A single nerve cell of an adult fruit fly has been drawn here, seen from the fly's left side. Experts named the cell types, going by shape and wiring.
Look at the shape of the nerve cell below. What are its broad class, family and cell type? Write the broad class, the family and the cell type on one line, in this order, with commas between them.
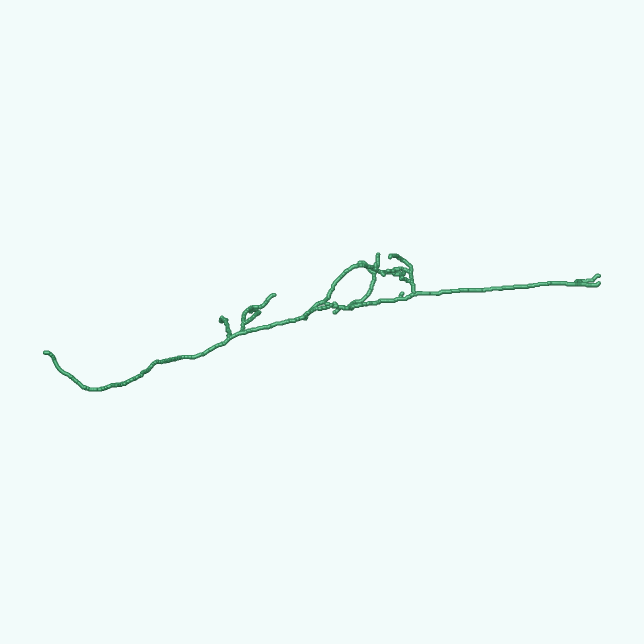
sensory neuron entering the nerve cord, class mechanosensory proprioceptive, SNpp17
